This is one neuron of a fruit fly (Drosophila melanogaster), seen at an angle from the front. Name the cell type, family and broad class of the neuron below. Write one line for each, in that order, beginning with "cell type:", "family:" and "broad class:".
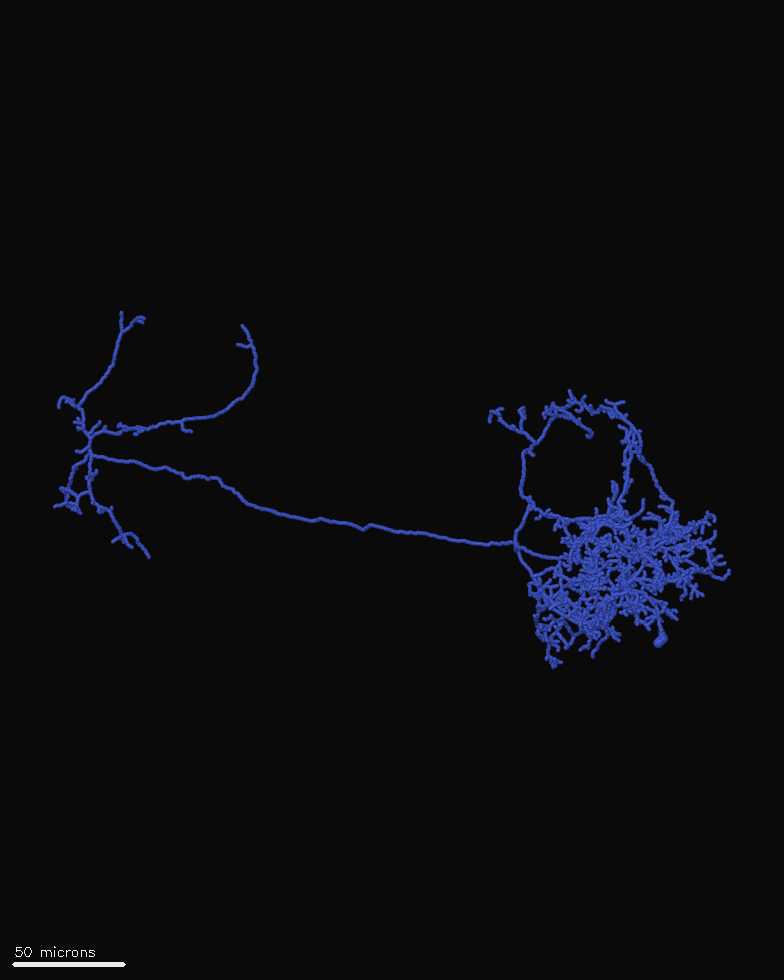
cell type: AVLP157
family: hemilineage VLPl2_medial
broad class: central-brain intrinsic neuron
